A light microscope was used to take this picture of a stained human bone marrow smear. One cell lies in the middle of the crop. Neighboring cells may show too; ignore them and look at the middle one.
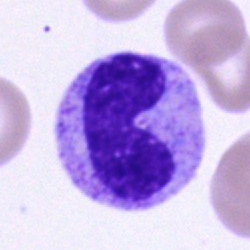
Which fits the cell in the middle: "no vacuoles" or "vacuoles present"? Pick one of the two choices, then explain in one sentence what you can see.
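No vacuoles. No vacuoles are seen in the cytoplasm.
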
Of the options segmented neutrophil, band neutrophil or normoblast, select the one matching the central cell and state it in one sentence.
At the center of the crop sits a band neutrophil.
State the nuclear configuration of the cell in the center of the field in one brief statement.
In this cell the nucleus is a solitary compact mass, round, oval or kidney-shaped.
